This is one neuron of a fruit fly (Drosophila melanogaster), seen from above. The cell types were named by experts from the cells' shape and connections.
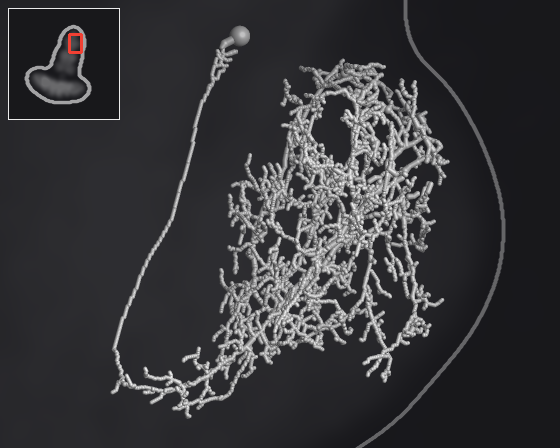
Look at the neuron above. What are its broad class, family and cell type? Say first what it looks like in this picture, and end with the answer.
Its cell body lies at the top of the picture. The picture shows more than a hundred branch ends. Its broad class is nerve-cord intrinsic neuron. The family is hemilineage 12B. Its cell type is IN12B012.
